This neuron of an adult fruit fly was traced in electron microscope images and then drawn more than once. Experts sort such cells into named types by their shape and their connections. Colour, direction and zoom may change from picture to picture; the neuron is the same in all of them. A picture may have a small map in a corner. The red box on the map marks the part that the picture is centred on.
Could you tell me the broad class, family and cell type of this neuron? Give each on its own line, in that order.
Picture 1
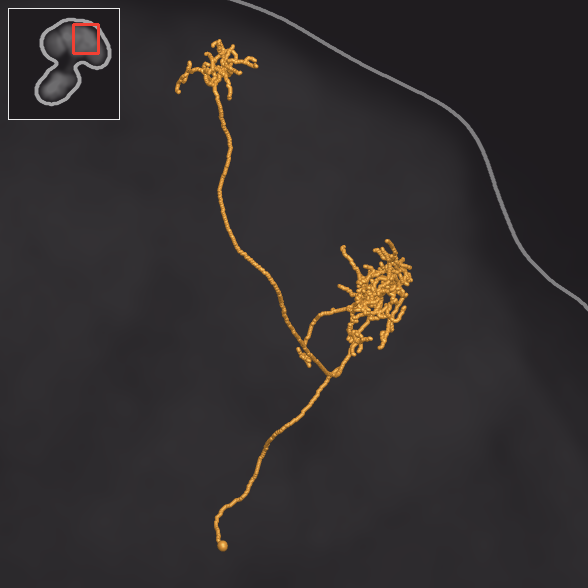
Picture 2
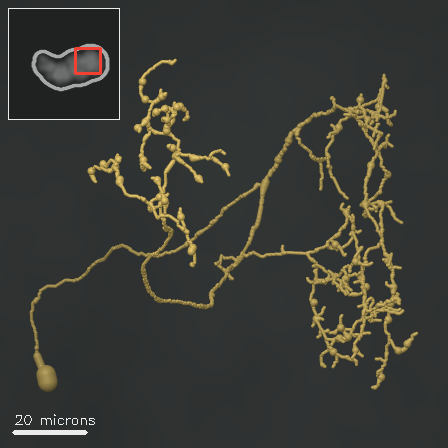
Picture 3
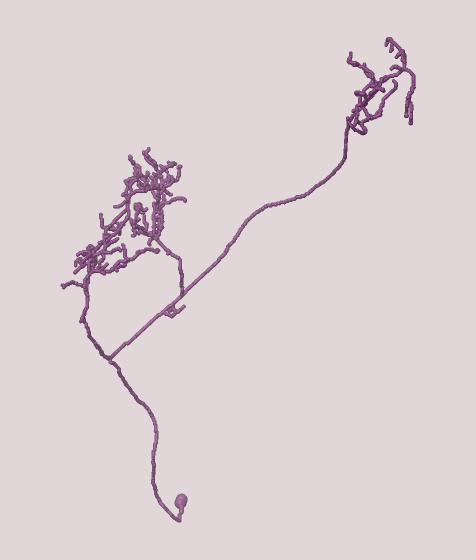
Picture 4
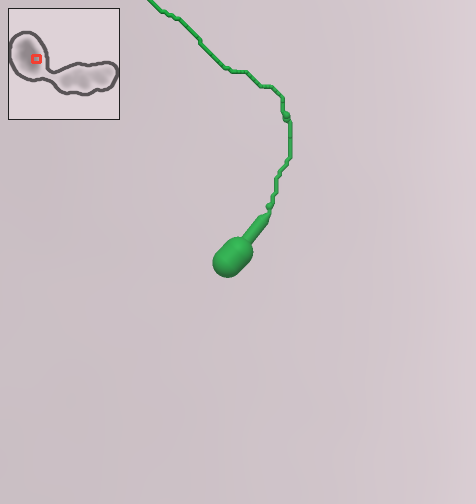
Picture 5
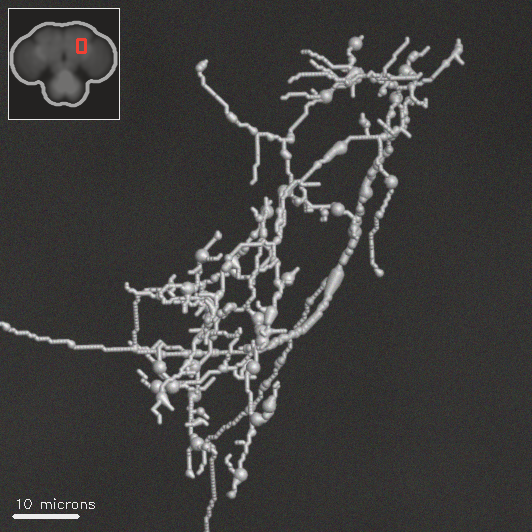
central-brain intrinsic neuron
hemilineage VLPl&p1_posterior
SMP570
